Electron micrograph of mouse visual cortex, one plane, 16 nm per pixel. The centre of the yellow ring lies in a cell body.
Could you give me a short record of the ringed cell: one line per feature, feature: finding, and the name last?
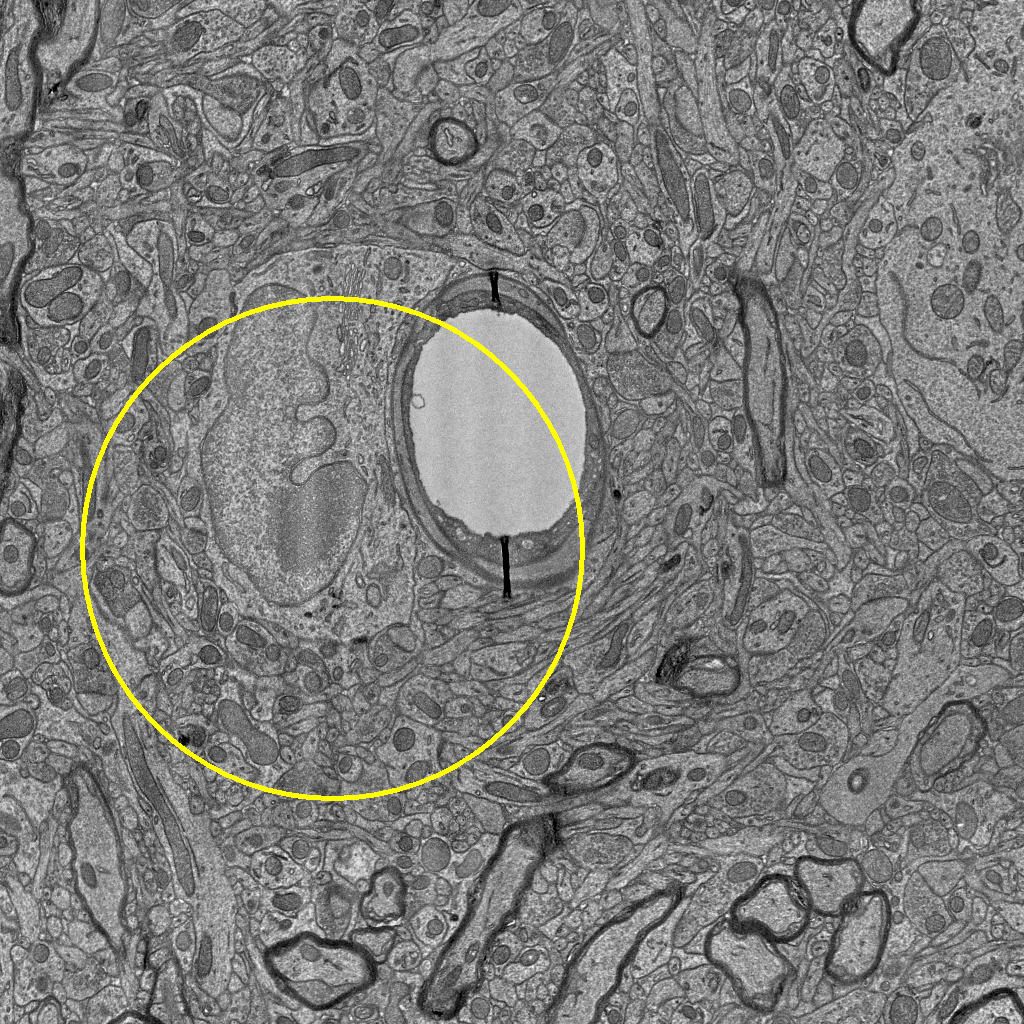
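Nucleus: elongated, long axis roughly top to bottom
Nuclear envelope: deep, curving infolding on upper right
Chromatin: mostly pale, finely granular, no thick dark layer along envelope
Position: immediately left of a blood vessel with a pale, empty lumen
Name: oligodendrocyte precursor cell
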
